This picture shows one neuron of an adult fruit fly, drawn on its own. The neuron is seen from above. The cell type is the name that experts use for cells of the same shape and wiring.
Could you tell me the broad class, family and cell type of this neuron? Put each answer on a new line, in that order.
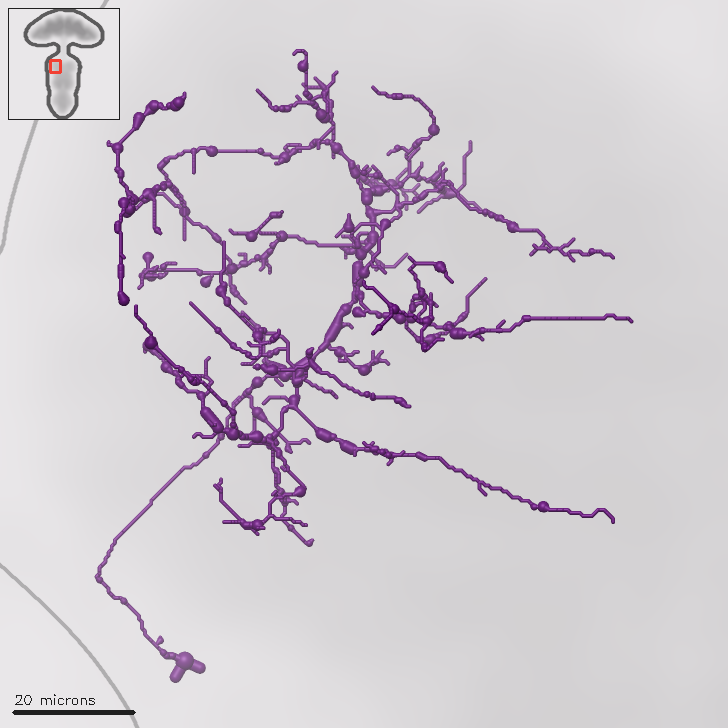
nerve-cord intrinsic neuron
hemilineage 20A.22A
IN20A.22A049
